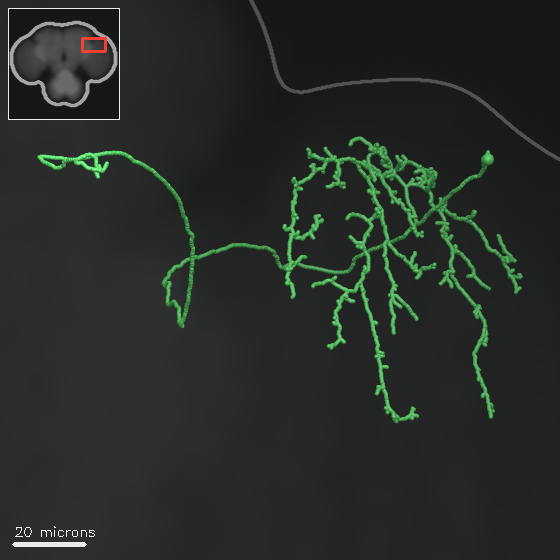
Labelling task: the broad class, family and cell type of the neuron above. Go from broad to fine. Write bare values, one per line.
visual projection neuron
MeTu
MeTu3a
